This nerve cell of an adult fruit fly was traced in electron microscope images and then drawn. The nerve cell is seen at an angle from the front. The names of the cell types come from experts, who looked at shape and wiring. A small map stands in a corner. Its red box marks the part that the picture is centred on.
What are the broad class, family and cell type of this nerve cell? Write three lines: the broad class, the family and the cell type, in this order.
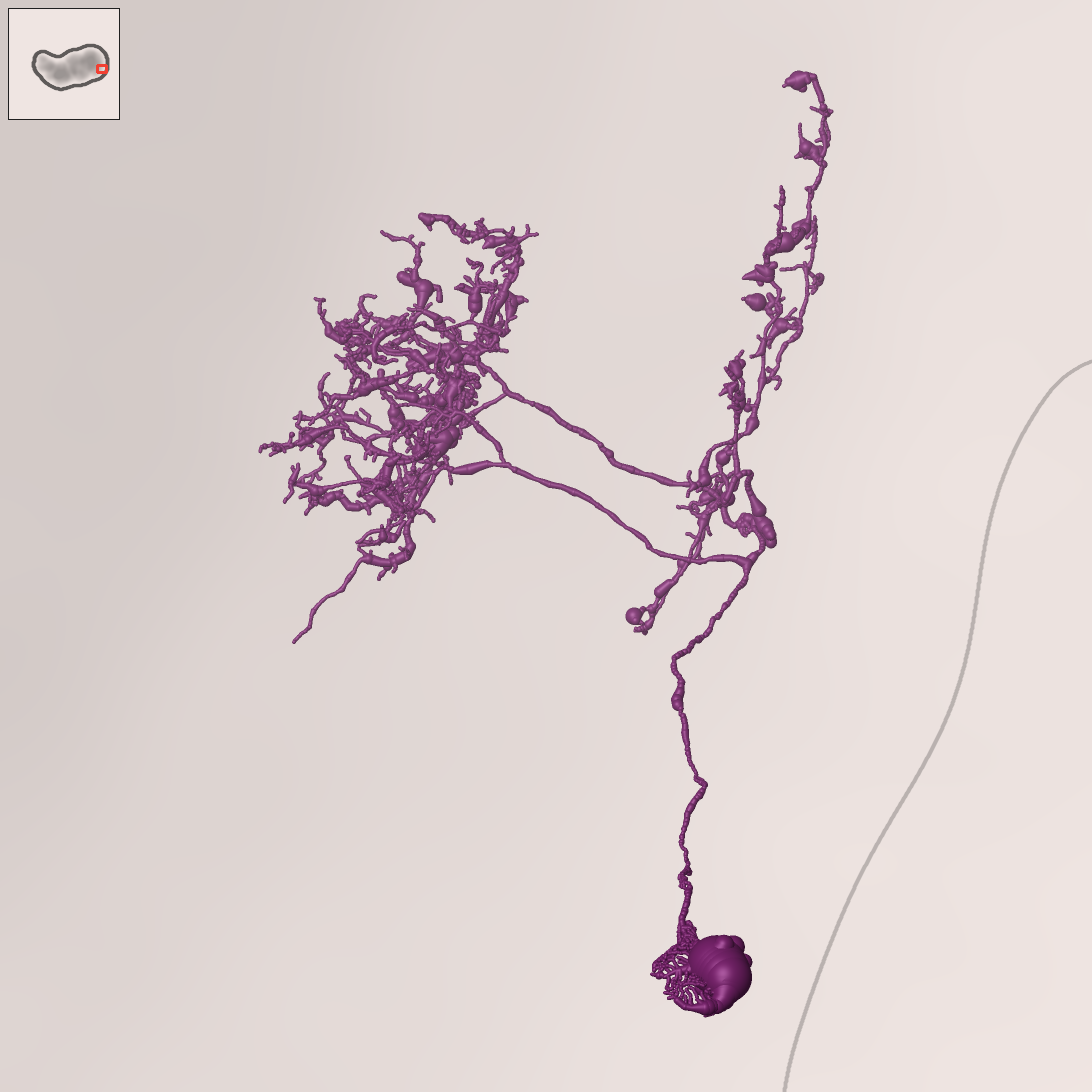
optic-lobe intrinsic neuron
Dm
Dm10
